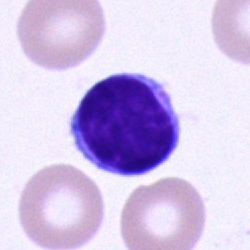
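Lymphocyte in the middle of a stained human bone marrow smear. You'll notice the chromatin is dark and coarsely clumped, with no nucleoli to be seen. The rim of cytoplasm is at its widest toward the upper right, and there are no granules in it.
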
